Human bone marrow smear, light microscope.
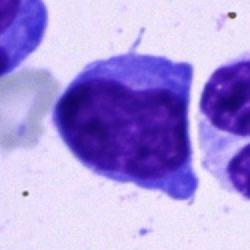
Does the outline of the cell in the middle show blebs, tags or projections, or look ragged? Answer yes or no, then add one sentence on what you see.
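Yes. The cell outline is irregular, with a rounded bleb bulging out at the lower right.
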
